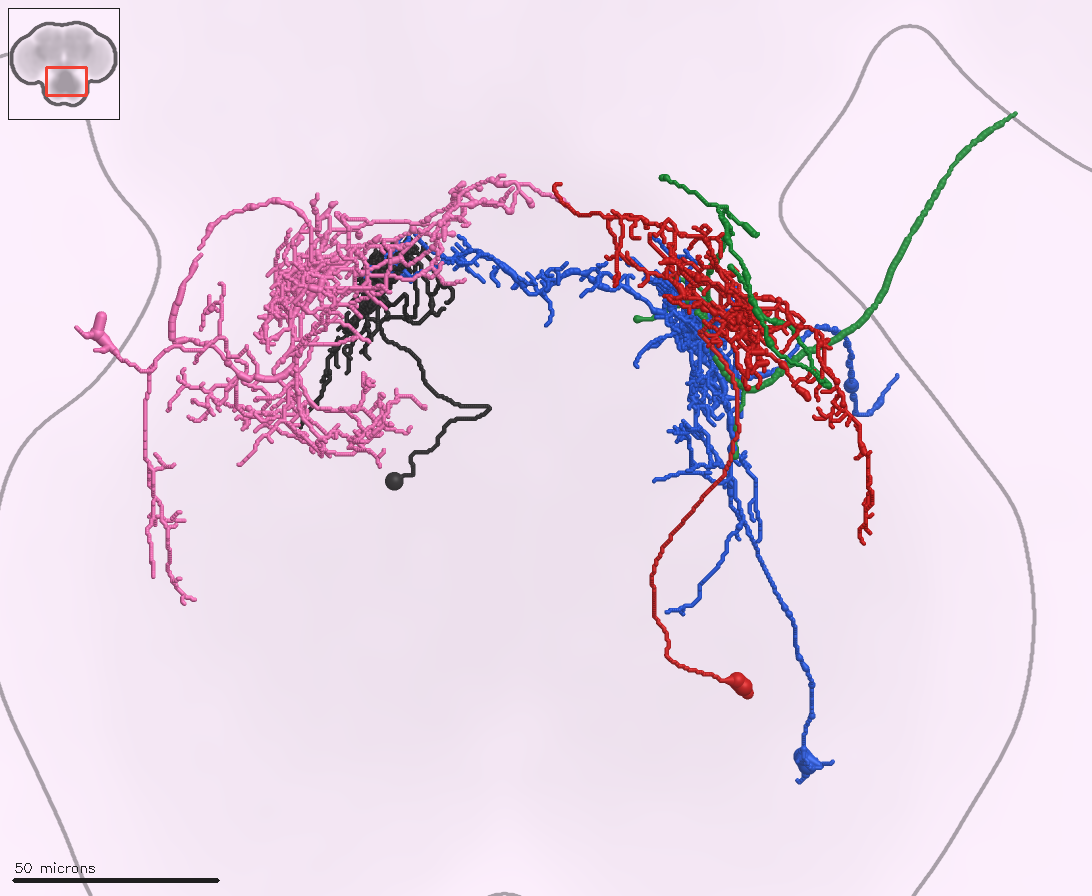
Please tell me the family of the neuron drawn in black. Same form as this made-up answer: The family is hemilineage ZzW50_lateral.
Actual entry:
The family is hemilineage 03B.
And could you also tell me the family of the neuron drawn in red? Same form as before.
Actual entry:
The family is hemilineage 03B.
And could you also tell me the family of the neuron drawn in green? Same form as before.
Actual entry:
The family is class mechanosensory proprioceptive.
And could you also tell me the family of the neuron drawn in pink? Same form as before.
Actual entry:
The family is hemilineage 17A.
